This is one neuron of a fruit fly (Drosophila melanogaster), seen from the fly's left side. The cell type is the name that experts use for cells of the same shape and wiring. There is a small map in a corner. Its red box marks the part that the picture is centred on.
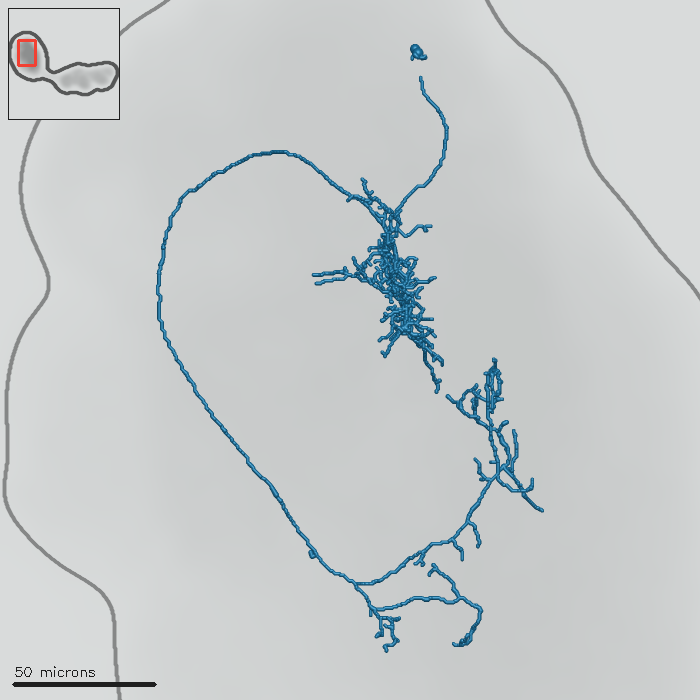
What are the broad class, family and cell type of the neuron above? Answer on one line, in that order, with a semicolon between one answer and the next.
central-brain intrinsic neuron; hemilineage SMPpm1; CL204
